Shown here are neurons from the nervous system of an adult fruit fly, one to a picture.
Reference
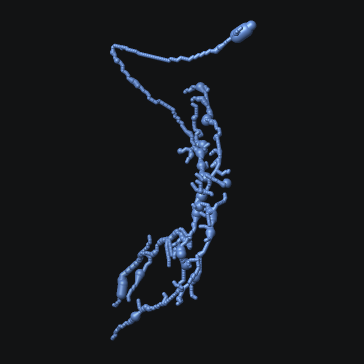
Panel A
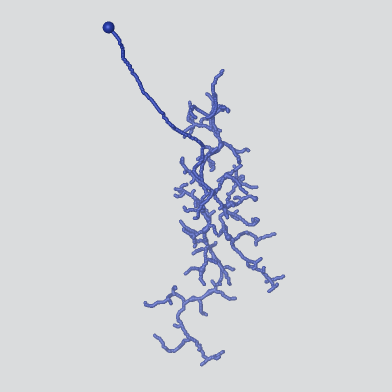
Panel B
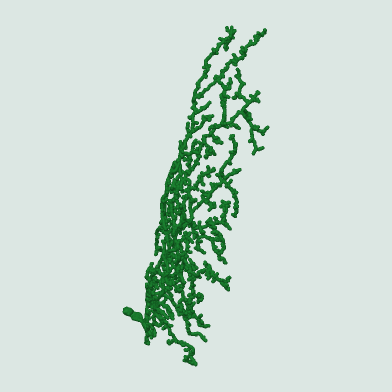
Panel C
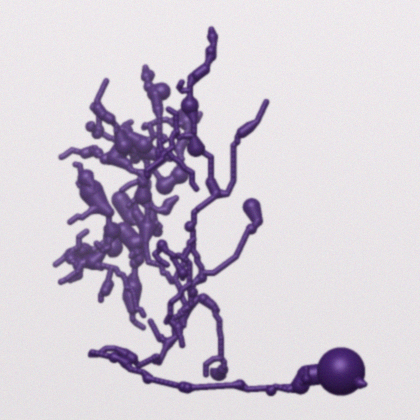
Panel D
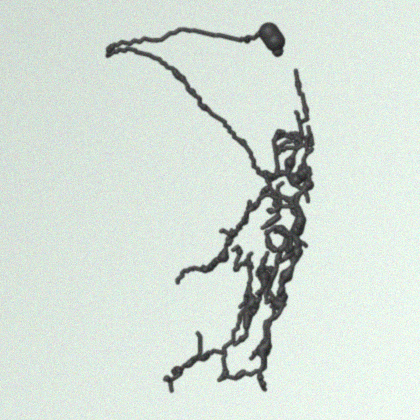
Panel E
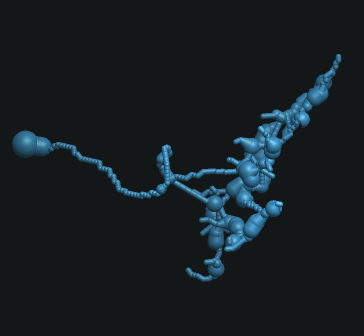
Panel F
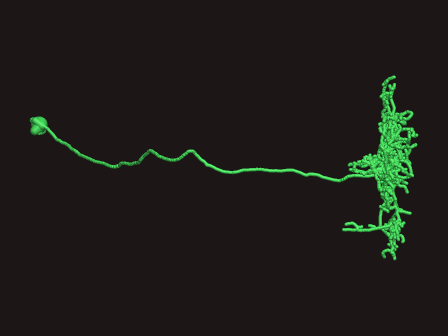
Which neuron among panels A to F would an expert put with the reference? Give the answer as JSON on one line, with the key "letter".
{"letter": "D"}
